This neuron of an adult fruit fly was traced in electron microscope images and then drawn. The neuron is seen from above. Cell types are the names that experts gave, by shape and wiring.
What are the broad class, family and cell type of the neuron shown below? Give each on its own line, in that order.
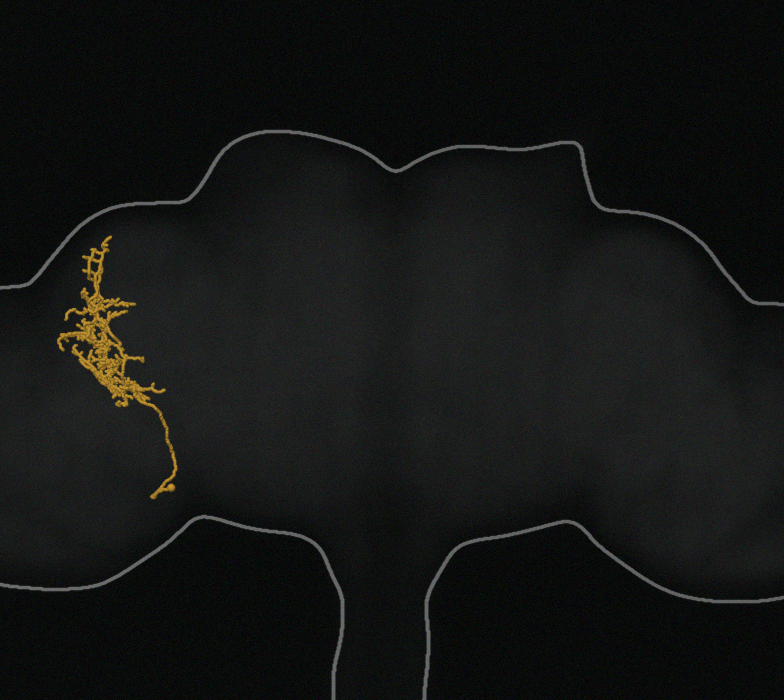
central-brain intrinsic neuron
hemilineage VLPp&l1_anterior
CB2251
